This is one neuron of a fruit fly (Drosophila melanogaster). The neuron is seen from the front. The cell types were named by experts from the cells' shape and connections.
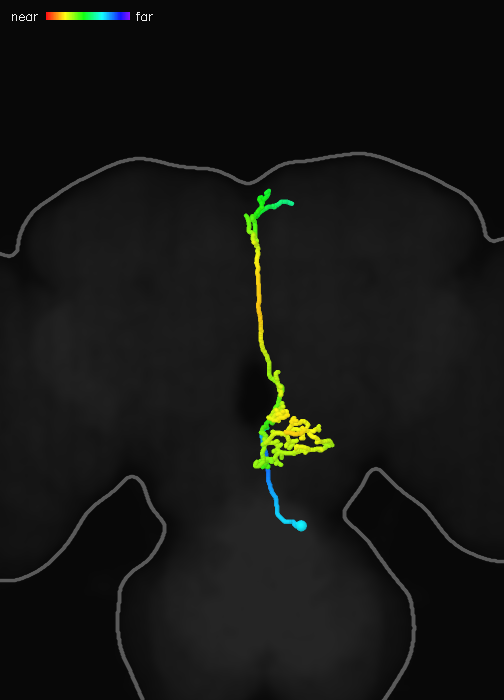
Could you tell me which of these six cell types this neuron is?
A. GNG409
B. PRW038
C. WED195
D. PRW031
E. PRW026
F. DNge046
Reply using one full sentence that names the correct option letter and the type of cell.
Of all the options, it is B, PRW038, that is the neuron's cell type.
